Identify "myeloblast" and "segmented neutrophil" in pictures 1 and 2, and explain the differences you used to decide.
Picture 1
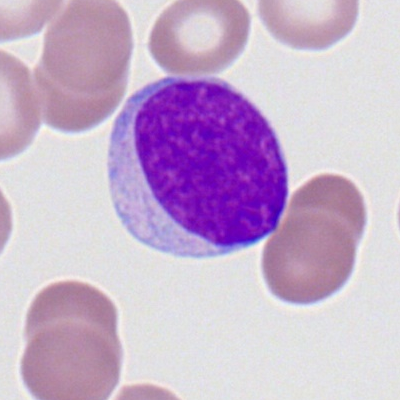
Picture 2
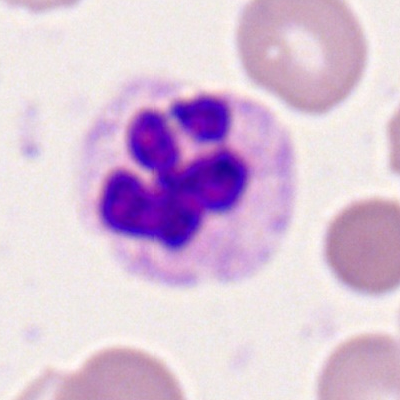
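A myeloblast appears in picture 1, and a segmented neutrophil appears in picture 2. The myeloblast outline is smooth and round to slightly oval, while the segmented neutrophil is roughly round. In the myeloblast the nucleus fills most of the cell, whereas the segmented neutrophil nucleus is divided into several separate lobes.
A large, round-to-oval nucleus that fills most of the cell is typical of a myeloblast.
The segmented neutrophil chromatin is dense and dark purple, and no nucleoli are visible.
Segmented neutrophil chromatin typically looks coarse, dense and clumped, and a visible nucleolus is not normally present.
The myeloblast has only a narrow rim of pale blue cytoplasm with no vacuoles, forming a crescent along the left side of the nucleus. A wide rim of pale pinkish-lilac cytoplasm surrounds the segmented neutrophil nucleus.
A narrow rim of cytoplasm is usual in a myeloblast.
The segmented neutrophil cytoplasm holds only fine, faint lilac granules rather than large orange-red ones.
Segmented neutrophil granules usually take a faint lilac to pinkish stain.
A red cell touches the lower right edge of the myeloblast.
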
